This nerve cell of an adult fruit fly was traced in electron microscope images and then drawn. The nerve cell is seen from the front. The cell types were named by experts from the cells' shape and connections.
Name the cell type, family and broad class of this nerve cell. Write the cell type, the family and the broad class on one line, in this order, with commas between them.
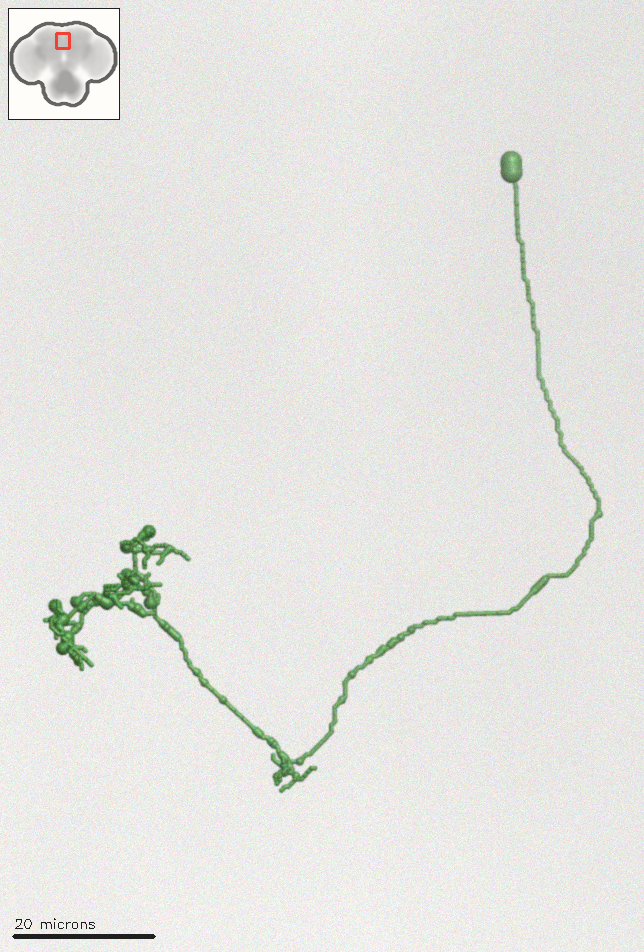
vDeltaK, class CX, central-brain intrinsic neuron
